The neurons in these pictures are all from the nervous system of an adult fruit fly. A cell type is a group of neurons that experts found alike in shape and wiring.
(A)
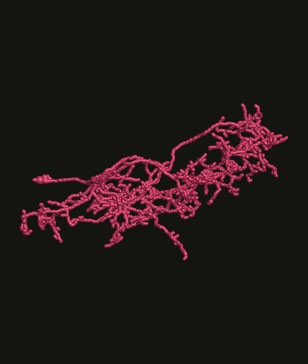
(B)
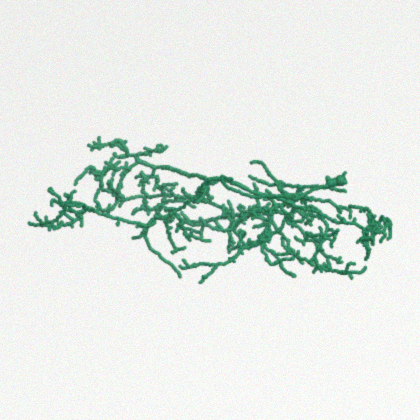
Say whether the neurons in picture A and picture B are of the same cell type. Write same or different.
same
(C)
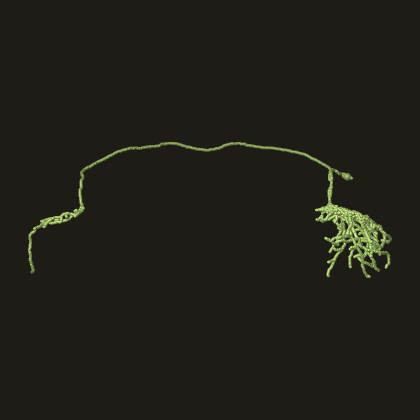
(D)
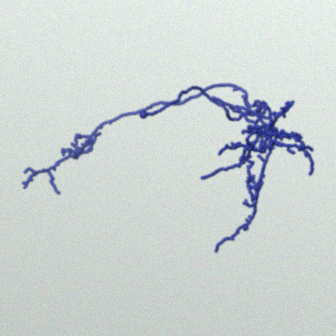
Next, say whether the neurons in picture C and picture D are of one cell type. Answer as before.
different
